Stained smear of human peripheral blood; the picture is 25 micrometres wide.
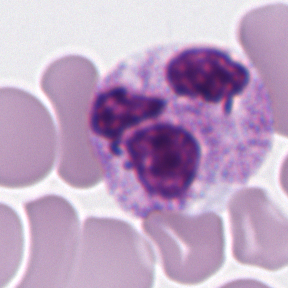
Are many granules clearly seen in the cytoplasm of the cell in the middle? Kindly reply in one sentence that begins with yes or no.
Yes, there is a large number of visible granules in the cell's cytoplasm.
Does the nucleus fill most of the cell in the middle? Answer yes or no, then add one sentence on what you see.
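No. The cytoplasm is plentiful and pale pink.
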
